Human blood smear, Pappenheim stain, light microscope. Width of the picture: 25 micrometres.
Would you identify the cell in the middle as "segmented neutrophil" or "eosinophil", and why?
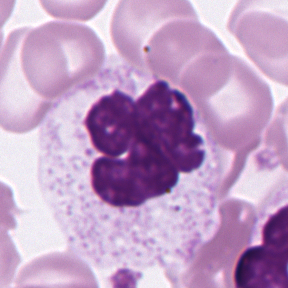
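This one is a segmented neutrophil, not an eosinophil.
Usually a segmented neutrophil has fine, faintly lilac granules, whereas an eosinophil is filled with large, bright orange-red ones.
Look at the cytoplasm, which decides it: abundant, very pale, nearly colourless, and its granules do not cover or obscure the nucleus. The chromatin is dark purple and coarsely clumped, no nucleoli are visible, and the nucleus is about 11 micrometres across.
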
